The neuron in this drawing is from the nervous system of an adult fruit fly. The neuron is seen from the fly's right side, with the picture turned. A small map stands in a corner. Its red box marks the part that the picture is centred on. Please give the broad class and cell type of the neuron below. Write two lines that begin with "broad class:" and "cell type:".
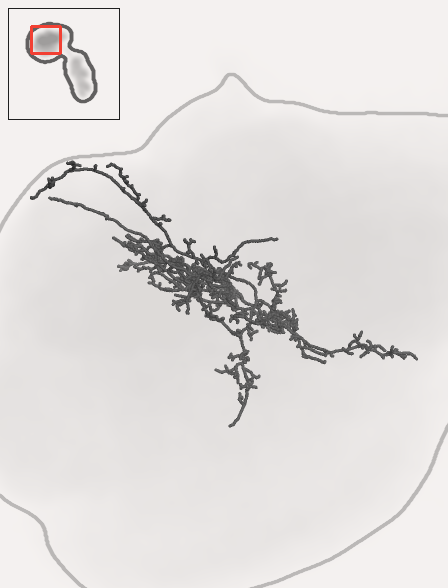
broad class: central-brain intrinsic neuron
cell type: LAL102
